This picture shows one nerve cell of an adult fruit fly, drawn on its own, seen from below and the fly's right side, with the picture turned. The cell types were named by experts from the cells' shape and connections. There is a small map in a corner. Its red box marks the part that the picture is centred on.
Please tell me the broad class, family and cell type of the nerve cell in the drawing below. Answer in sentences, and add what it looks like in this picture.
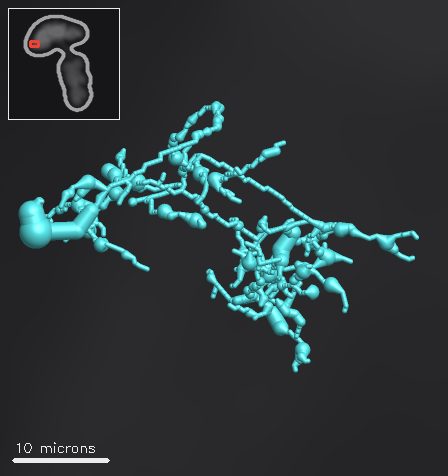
This is an optic-lobe intrinsic neuron. Its family is Dm. The cell type is Dm10. It is in the brain and does not reach the nerve cord. The cell body can be seen on the left of the picture. The picture shows dozens of branch ends.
